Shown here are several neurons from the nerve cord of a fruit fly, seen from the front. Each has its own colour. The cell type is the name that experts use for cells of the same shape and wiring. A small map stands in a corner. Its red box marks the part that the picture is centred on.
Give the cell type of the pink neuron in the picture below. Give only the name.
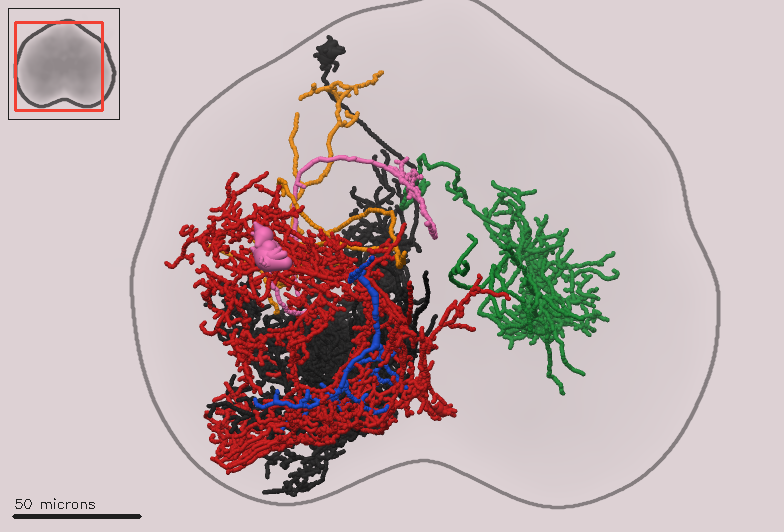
AN09A005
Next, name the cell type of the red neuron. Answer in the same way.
AN12B011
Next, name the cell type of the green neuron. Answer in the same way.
AN12B019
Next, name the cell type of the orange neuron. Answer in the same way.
DNge128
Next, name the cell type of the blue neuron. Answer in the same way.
DNg48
